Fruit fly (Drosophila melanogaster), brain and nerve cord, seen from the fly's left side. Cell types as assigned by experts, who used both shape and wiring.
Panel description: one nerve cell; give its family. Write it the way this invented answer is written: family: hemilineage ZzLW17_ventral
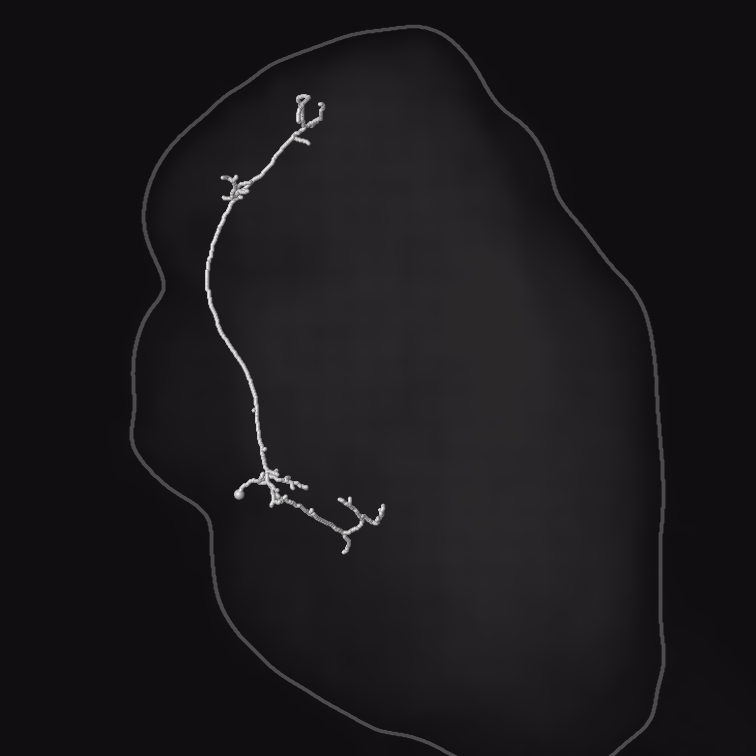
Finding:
family: hemilineage FLAa2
